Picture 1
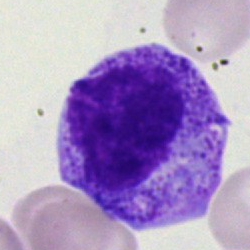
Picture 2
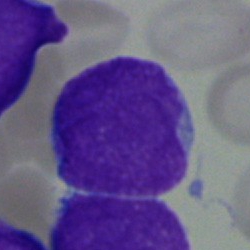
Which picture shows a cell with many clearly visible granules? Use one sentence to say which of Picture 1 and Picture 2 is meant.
Picture 1 shows a cell whose cytoplasm holds many visible granules.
